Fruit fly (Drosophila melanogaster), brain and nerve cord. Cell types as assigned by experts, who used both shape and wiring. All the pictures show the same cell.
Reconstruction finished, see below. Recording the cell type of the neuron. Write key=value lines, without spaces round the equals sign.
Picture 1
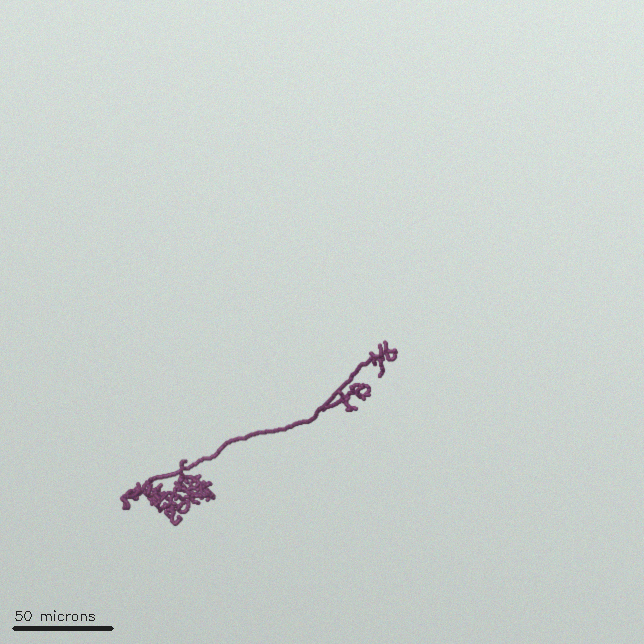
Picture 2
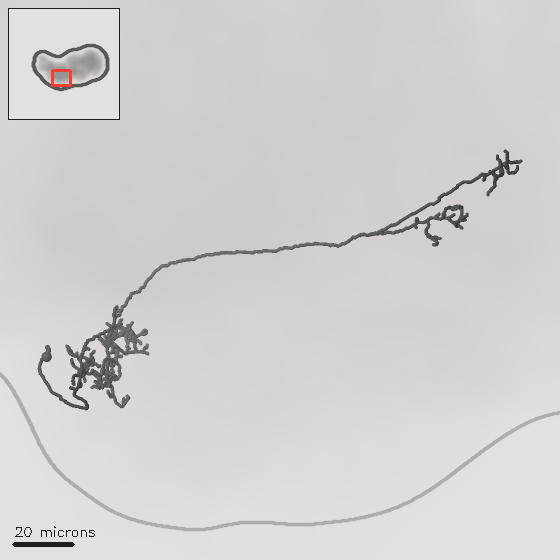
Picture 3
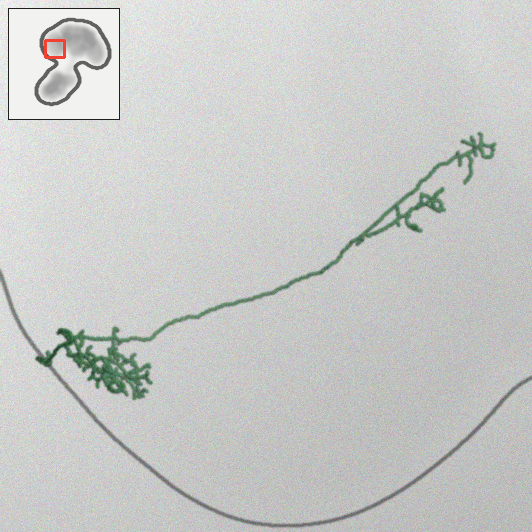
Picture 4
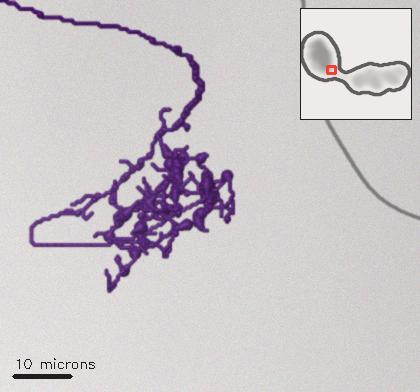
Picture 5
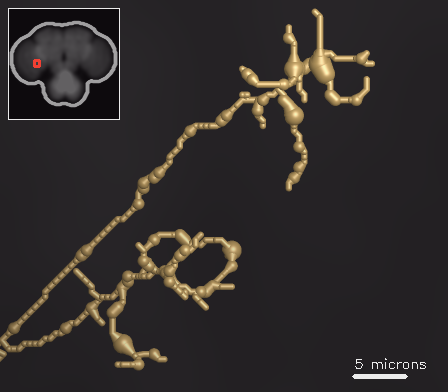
cell_type=Tm37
